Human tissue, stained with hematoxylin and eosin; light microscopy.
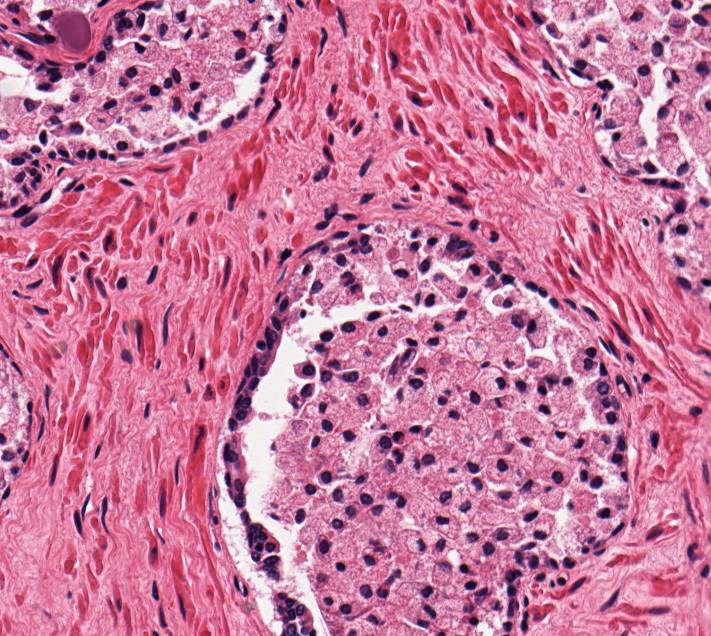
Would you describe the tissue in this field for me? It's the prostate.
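Nest cells have abundant, finely granular pink cytoplasm. A row of crowded cells, their nuclei darker and more elongated than those inside, runs along the central nest's left edge. The stroma holds wavy spindle cells with elongated nuclei, running mostly up and down on the left.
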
